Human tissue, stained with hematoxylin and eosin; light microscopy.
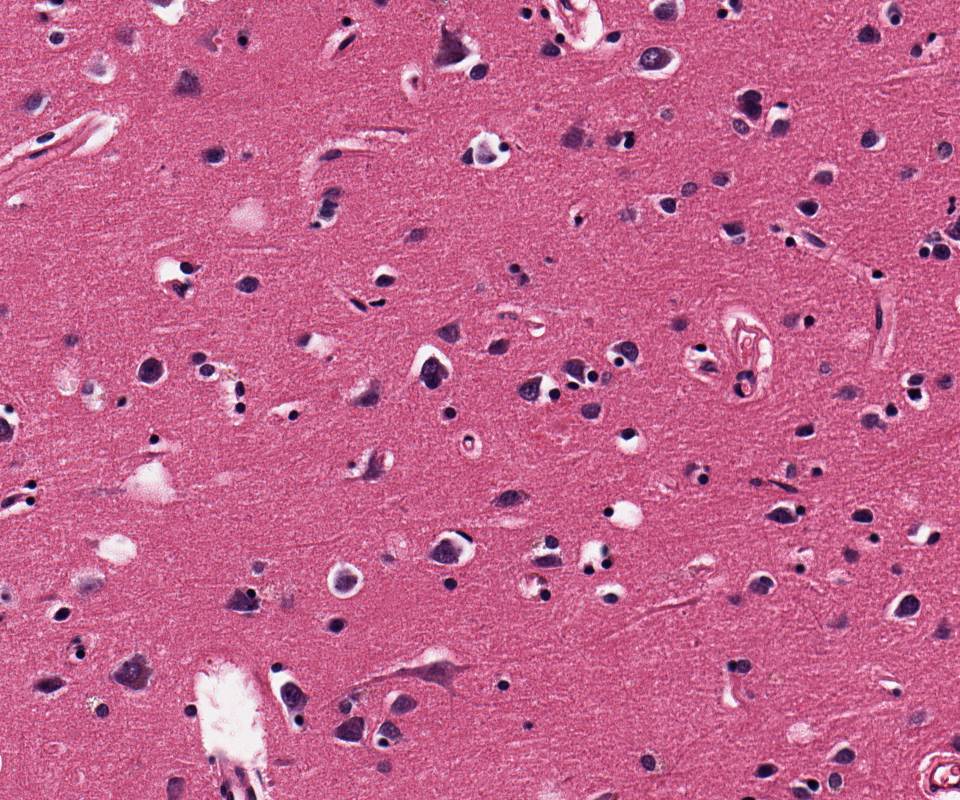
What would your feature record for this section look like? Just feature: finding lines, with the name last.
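Arrangement: cells lying singly, scattered
Background: finely fibrillary, pink
Neurons: scattered; round pale nuclei, one prominent dark nucleolus each
Small nuclei: many, round, dark, scant visible cytoplasm, throughout
Capillaries: thin-walled, elongated nuclei, crossing the field, as at upper left
Name: cerebral cortex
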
